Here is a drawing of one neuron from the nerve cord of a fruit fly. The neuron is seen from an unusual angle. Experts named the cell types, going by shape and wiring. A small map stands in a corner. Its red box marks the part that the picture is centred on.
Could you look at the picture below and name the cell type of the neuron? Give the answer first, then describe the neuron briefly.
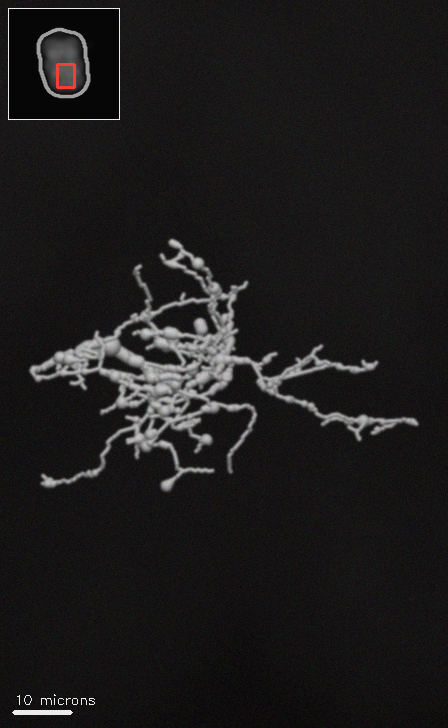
The cell type is INXXX440. Its broad class is nerve-cord intrinsic neuron. By the scale bar it is about 70 microns wide in this view. Dozens of branch ends can be seen.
